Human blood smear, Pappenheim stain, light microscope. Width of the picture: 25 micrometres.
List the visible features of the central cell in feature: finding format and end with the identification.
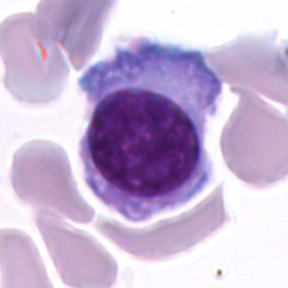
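Border: ragged and frayed along the upper edge
Nucleus shape: round to slightly oval, with no indentation or lobes
Nucleus size: about 10 micrometres across
Nucleus position: lower part of the cell
Cytoplasm: broadest band above the nucleus
Chromatin: dark purple, densely stained throughout
Name: plasma cell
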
